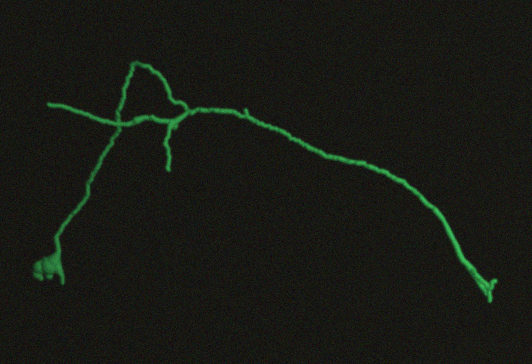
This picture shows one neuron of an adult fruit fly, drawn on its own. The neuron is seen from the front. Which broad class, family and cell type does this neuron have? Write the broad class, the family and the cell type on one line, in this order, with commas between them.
nerve-cord intrinsic neuron, hemilineage 06B, IN06B065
